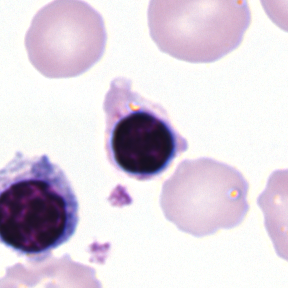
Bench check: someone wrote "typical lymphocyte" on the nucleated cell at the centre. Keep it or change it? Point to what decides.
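Chromatin dense, dark purple, coarsely clumped; no nucleoli seen. Cytoplasm pale lilac, without distinct granules. Outline irregular, with a pale cytoplasmic tag at upper left. Small bright orange refractile dot at the top edge of the nucleus.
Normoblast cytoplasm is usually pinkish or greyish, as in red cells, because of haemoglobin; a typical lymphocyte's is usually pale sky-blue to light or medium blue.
The pale lilac here is not that blue, so colour weighs against typical lymphocyte and toward normoblast.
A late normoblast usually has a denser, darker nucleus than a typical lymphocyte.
The dense, dark chromatin agrees with normoblast. Typical lymphocyte does not fit; the cell is a normoblast.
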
